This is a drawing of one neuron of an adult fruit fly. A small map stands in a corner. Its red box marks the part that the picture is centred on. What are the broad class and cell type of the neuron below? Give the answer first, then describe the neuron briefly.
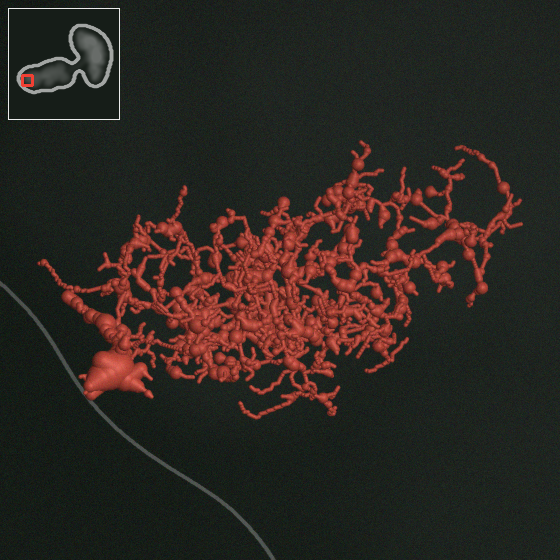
It is a nerve-cord intrinsic neuron. The cell type is INXXX225. It is in the nerve cord and does not reach the brain. As drawn here it is wider than it is tall.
